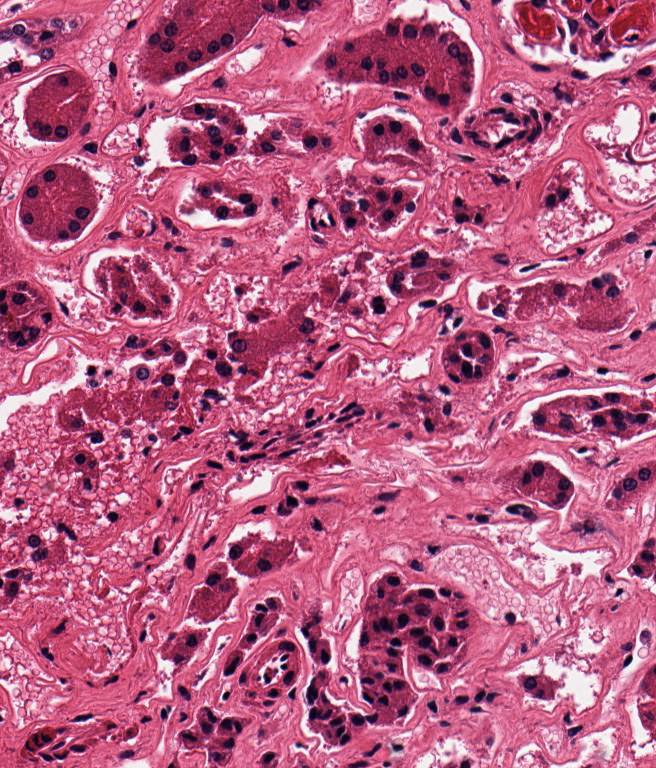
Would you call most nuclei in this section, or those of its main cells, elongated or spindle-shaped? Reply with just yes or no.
No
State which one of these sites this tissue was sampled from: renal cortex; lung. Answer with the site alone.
renal cortex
